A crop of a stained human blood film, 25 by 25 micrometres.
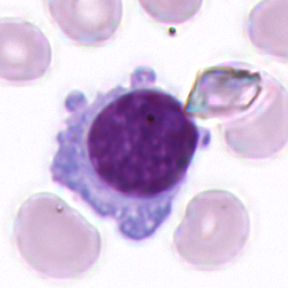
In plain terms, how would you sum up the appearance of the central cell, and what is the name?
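Small rounded blebs bud from the surface, giving the cell an irregular outline. Its nucleus is round in outline, about 10 micrometres across, and lies off-centre toward the upper right. The cytoplasm forms a wider rim on the left and lower sides than on the right, and it shows no distinct granules. The cell is a plasma cell.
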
